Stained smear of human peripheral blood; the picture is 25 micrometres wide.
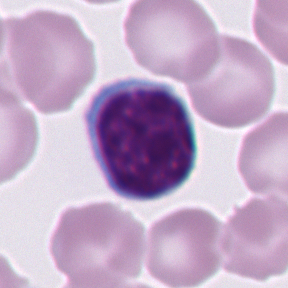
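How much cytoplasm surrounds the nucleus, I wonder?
Only a thin rim, pale blue, and widest on the left side.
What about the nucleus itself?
Its chromatin is dark purple and densely packed, and it is about 9 micrometres across in a cell of about 10 micrometres, filling about 80% of the cell's area.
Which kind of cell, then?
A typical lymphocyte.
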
